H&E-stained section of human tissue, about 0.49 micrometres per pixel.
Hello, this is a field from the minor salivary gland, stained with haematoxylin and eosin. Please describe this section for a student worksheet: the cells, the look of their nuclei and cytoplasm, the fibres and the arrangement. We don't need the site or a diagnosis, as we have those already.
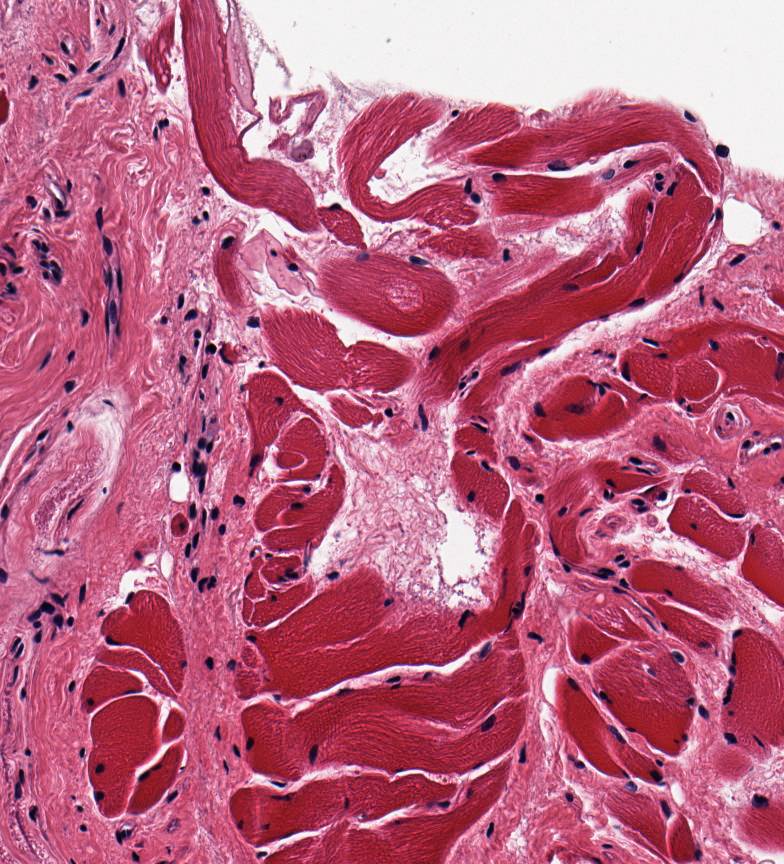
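Nuclei along the muscle fibres: small, dark and elongated. Left side: a band of denser, wavy pink connective tissue with elongated nuclei runs down it. Epithelium: none in the field. Fat cells among the muscle bundles: none seen.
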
